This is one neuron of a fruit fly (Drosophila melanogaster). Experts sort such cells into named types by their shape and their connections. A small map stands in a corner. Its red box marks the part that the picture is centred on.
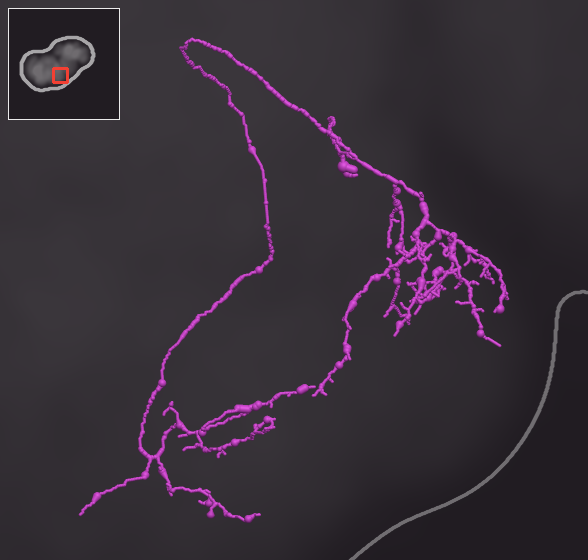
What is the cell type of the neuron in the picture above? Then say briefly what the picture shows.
It is of cell type CB1804. It is a central-brain intrinsic neuron. Dozens of branch ends can be seen. In this view it is about as wide as it is tall.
